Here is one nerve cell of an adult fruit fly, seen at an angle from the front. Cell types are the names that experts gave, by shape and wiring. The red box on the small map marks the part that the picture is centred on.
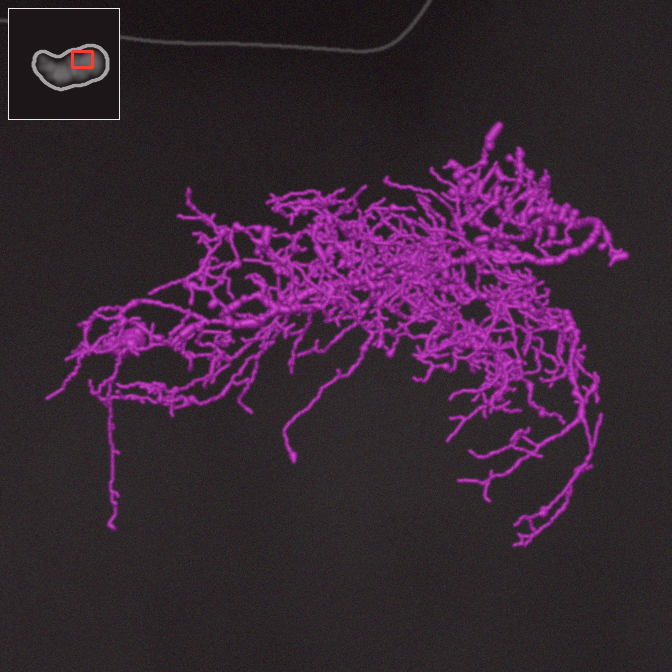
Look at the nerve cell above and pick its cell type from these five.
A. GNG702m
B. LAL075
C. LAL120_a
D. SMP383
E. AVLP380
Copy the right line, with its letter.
D. SMP383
